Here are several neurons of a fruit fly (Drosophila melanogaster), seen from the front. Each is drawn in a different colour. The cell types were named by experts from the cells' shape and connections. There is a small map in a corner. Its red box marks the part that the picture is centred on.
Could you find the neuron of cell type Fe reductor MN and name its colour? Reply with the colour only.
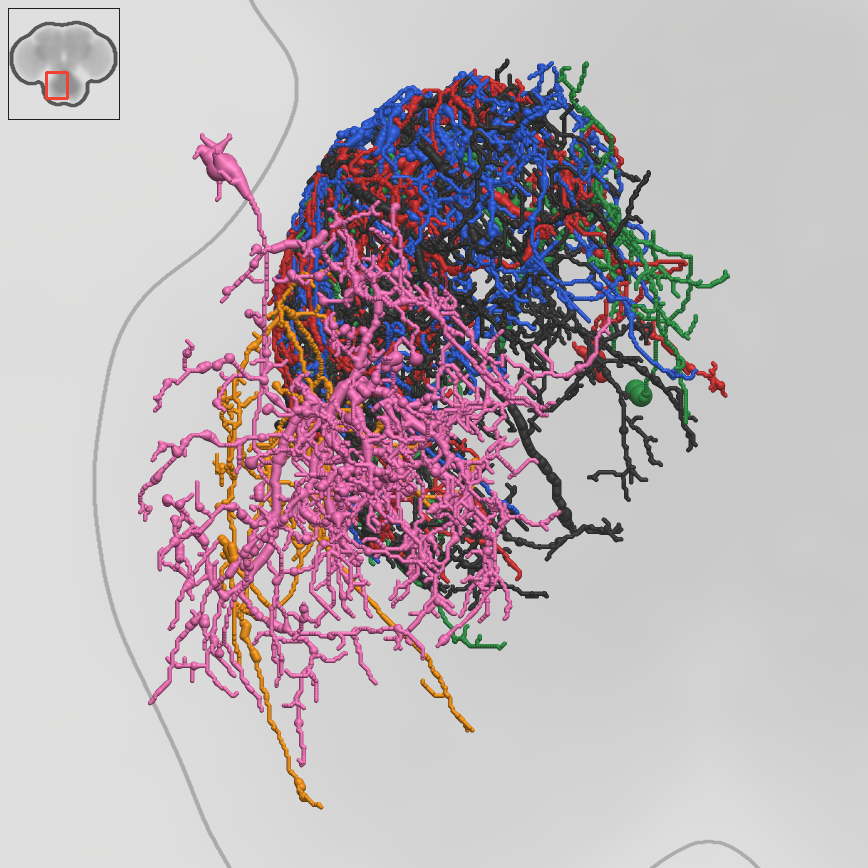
black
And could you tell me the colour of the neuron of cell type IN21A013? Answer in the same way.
blue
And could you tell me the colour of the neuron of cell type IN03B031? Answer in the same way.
red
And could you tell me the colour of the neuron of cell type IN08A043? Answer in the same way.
orange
